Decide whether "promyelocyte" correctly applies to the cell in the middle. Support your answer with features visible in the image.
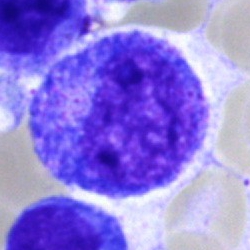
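What I see: a round, smooth outline, finely granular chromatin with a few small darker clumps, no vacuoles, and red cells along the right side.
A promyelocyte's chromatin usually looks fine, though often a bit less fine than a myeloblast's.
That chromatin agrees with promyelocyte, I'd say, while the outline, missing vacuoles and neighbouring red cells settle nothing, and I find nothing favouring basophil. So promyelocyte fits, and I'd keep it.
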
